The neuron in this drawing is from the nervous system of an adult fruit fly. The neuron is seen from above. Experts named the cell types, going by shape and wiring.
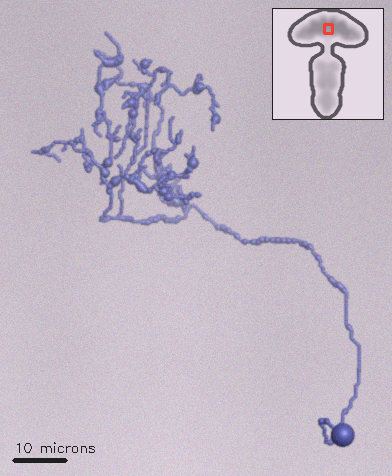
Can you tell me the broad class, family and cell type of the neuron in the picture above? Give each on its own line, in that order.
central-brain intrinsic neuron
class CX
vDeltaI_a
